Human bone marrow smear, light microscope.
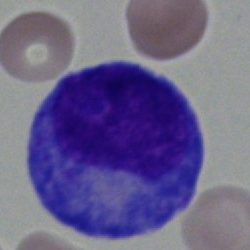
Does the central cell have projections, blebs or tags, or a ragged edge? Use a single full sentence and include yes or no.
No, a rough outline is not present, since the cell's edge is smooth.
